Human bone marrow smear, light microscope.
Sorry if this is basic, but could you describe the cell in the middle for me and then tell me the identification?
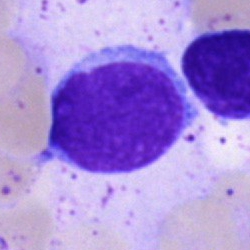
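The nucleus occupies most of the cell, leaving a narrow rim of blue cytoplasm that is widest above the nucleus. The chromatin is dark purple and finely mottled, with a few paler patches. This cell is a blast.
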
